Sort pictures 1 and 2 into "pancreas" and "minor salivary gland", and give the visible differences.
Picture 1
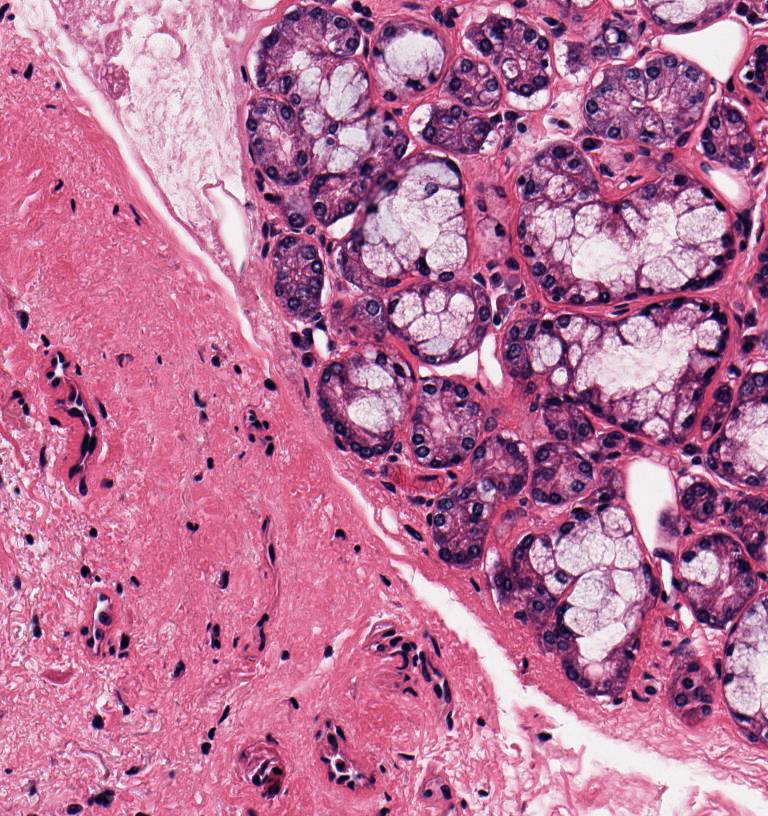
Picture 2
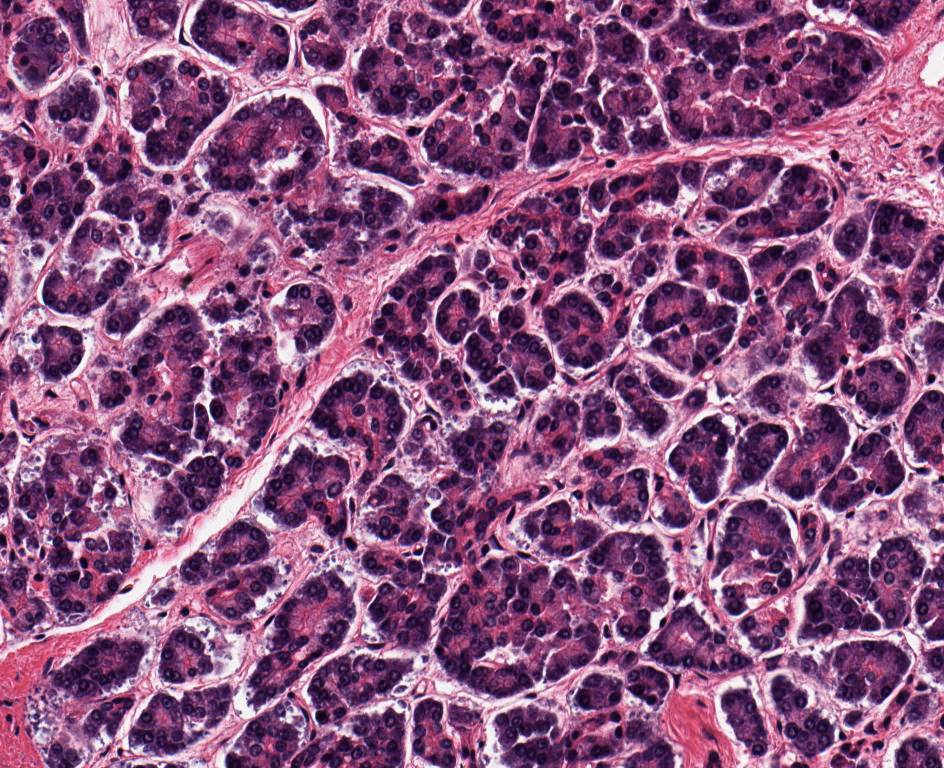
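Looking these over: the minor salivary gland is picture 1, the pancreas picture 2. In picture 1, closely packed acini take the upper right and dense pink connective tissue the lower left. Many of those acini are built of cells with pale, foamy, vacuolated cytoplasm, their dark nuclei flattened against the cell bases; other acinar cells, darker purple and granular with round nuclei, lie beside or cap these pale mucous cells.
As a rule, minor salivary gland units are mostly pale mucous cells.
Picture 2 looks different: a band of pink fibrous septum crosses diagonally from lower left to upper right, dividing the tissue into lobules of closely packed small rounded acini, with only thin strands of pink connective tissue between individual acini. Their nuclei are round and lie toward the outer, basal ends of the cells.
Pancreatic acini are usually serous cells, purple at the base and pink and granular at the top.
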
